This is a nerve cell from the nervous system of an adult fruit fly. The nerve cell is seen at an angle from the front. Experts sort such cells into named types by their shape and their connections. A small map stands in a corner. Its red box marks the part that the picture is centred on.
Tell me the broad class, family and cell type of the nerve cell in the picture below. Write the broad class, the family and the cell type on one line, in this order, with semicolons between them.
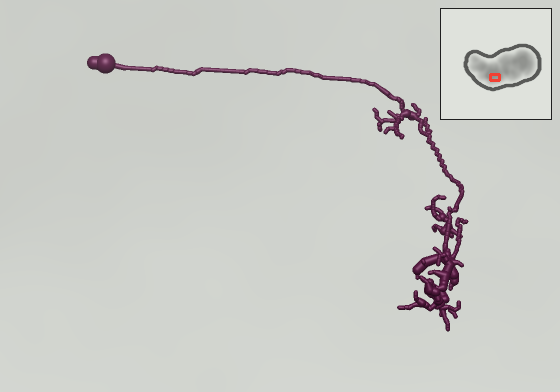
optic-lobe intrinsic neuron; C; C3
